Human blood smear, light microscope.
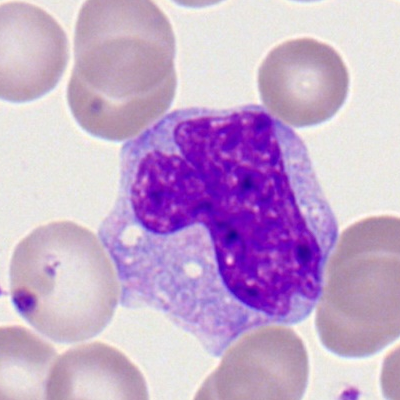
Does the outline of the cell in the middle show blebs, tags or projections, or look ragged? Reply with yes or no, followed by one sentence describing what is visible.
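Yes. The cell outline is irregular and somewhat angular, with blunt bulges rather than a smooth round edge.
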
